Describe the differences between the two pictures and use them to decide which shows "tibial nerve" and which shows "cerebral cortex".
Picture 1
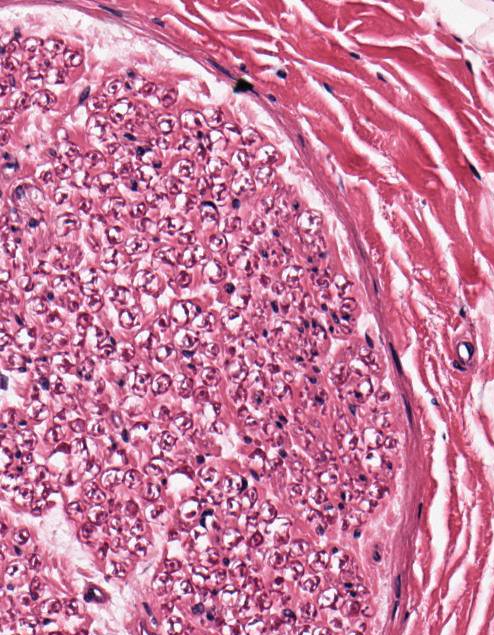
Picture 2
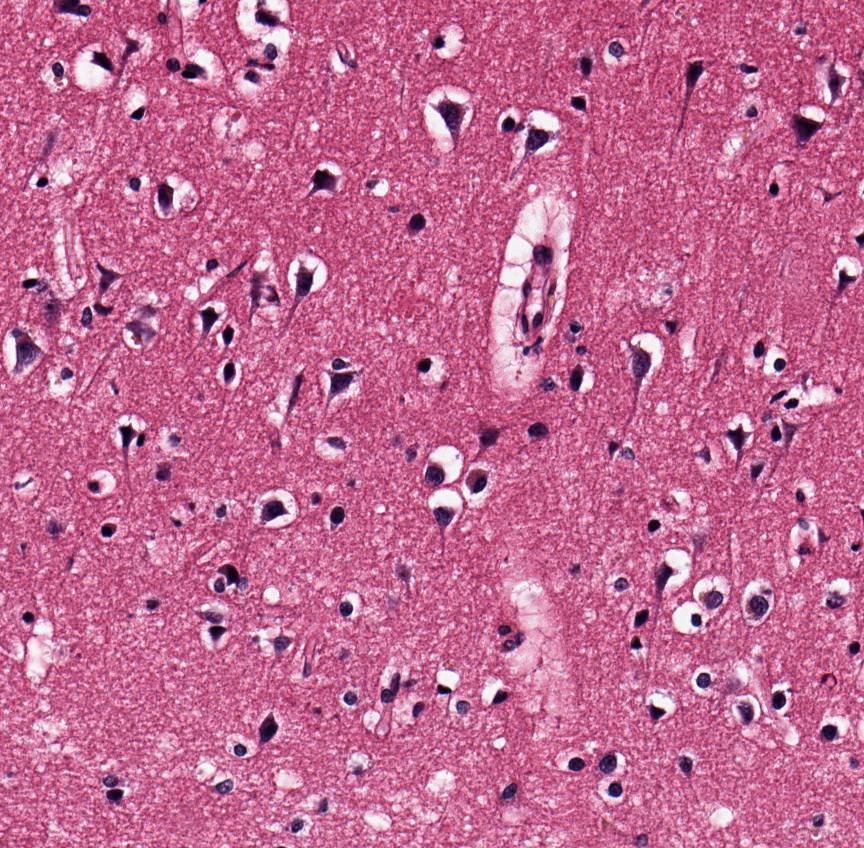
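Tibial nerve: picture 1. Cerebral cortex: picture 2. Picture 1: a large rounded bundle fills left and centre, bounded on the right by a curved sheath. Fibres nearly all cut across, giving many closely packed round profiles, each a small central pink dot ringed by a pale halo with a pink outer rim. Small dark nuclei sparse between profiles. Picture 2: background a finely granular, faintly fibrillar pink matrix, not collagen bundles. Between neurons, many smaller cells with small, round, dark nuclei and little visible cytoplasm. Longitudinally cut vessel, upper centre, surrounded by a wide clear space; a second, fainter vessel lies below it in the lower centre.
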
